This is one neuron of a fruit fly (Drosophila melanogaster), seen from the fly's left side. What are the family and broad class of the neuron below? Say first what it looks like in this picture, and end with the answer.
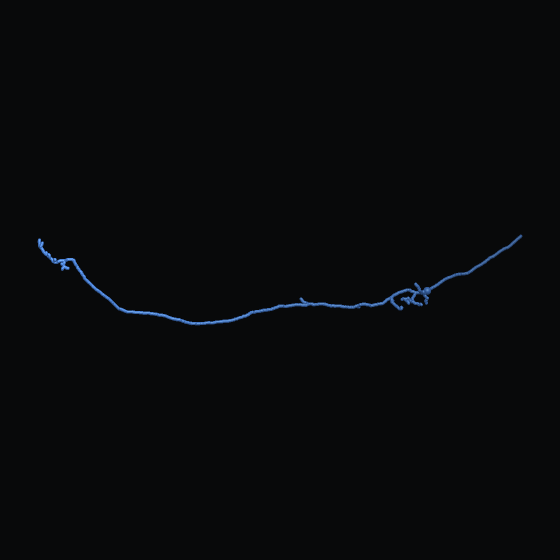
In this view it is more than twice as wide as it is tall. Its family is called class mechanosensory proprioceptive. It is a sensory neuron ascending to the brain.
